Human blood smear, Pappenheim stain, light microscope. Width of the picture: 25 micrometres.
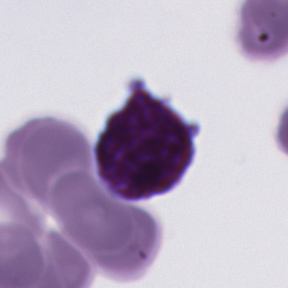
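Myeloblast in a stained peripheral blood smear, measuring about 11 by 9 micrometres. Its outline is roughly round but irregular, narrowing to a blunt point at the top, with small knob-like projections along the top and upper right edge. The nucleus measures about 10 by 8 micrometres, and the scant cytoplasm forms at most a very thin rim that is hard to separate from it. No nucleoli can be seen in the nucleus.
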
